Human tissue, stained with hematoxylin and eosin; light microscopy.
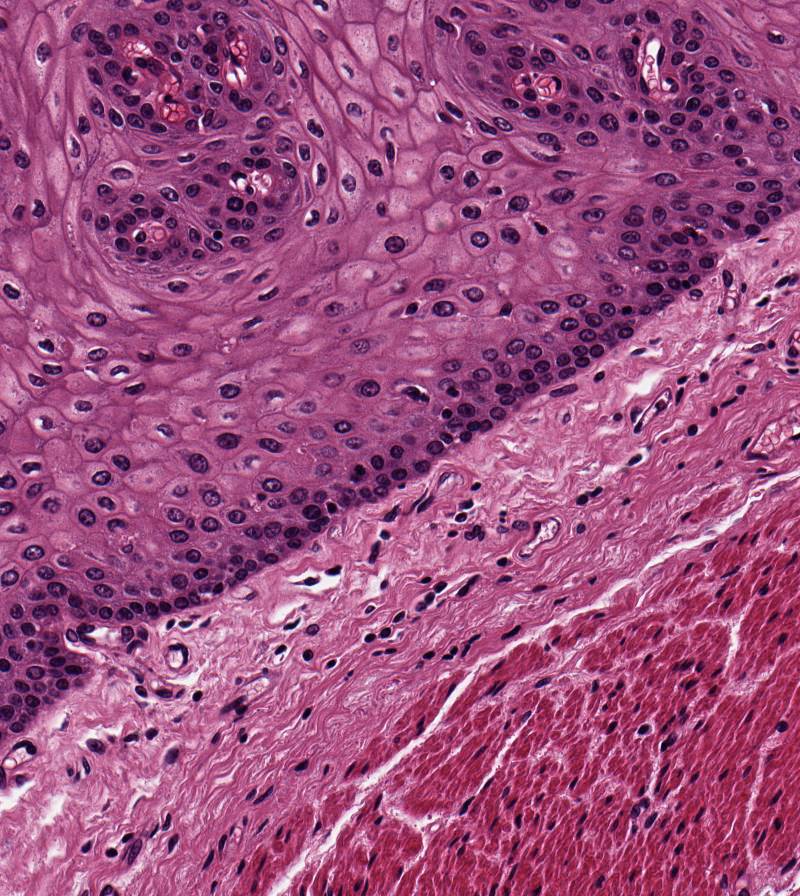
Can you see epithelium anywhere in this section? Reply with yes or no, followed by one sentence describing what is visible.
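Yes. The field is divided diagonally, with epithelium in the upper left, a band of connective tissue in the middle and muscle in the lower right.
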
